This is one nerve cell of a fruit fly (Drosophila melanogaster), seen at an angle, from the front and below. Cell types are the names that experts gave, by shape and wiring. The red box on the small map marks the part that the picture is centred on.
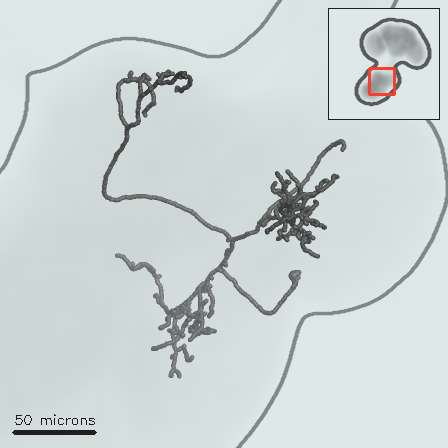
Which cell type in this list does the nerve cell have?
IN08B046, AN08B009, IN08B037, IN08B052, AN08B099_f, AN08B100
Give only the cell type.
IN08B052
